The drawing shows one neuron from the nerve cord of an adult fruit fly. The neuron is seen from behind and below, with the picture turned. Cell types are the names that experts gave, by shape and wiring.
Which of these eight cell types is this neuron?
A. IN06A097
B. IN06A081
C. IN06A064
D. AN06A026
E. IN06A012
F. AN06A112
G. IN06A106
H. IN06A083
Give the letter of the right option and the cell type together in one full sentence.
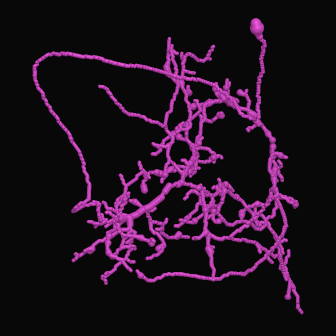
The cell type IN06A081, option B, is that of the neuron.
